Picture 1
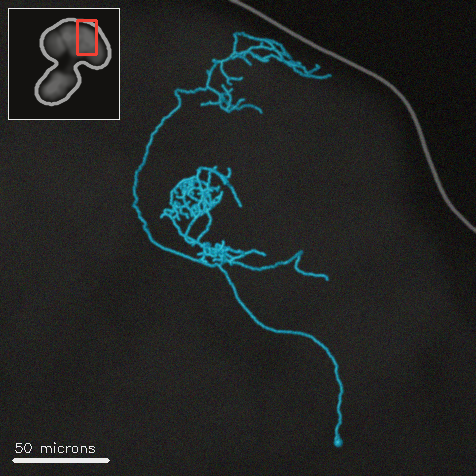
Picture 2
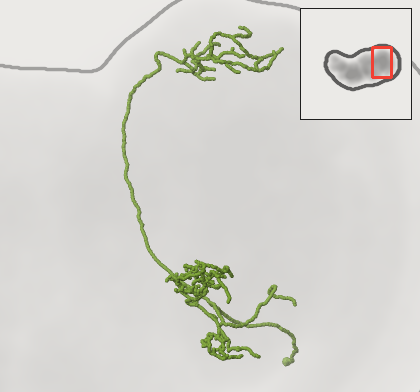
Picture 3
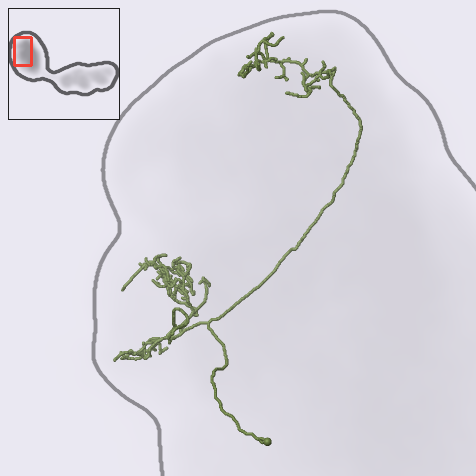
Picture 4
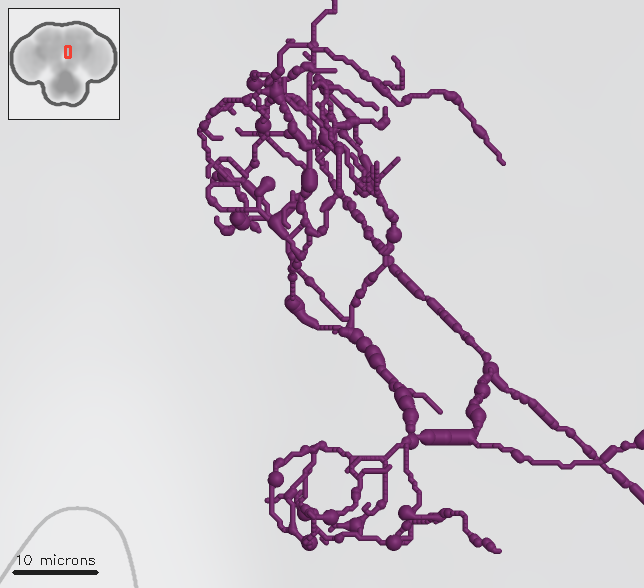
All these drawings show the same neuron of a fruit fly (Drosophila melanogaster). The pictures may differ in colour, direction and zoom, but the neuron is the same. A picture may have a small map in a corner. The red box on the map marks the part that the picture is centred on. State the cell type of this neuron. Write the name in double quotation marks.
"M_lvPNm33"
